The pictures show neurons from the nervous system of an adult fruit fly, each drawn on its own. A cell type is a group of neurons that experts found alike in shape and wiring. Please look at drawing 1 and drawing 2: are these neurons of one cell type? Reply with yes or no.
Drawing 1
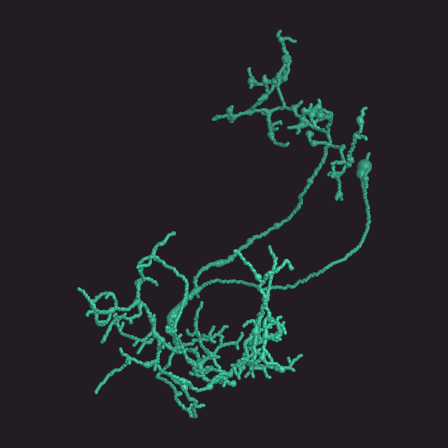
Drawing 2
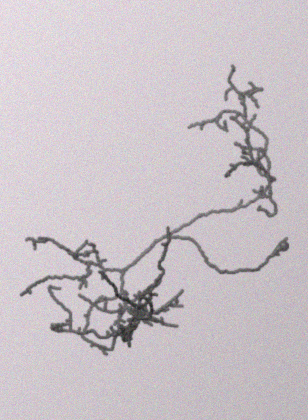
yes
